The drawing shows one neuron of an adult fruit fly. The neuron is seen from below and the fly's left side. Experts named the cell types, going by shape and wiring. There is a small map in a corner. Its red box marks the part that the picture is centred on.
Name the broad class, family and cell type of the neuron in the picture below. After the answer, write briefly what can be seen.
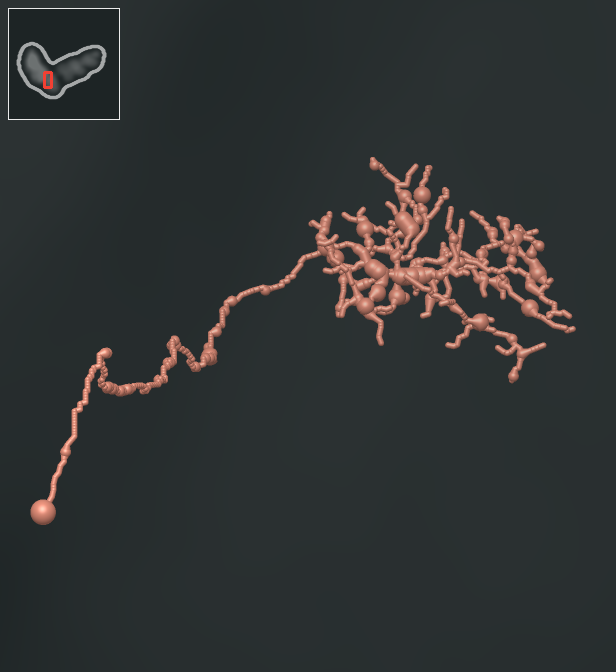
It is an optic-lobe intrinsic neuron. The family is Li. It is of cell type Li22. Its cell body lies at the lower left of the picture. Dozens of branch ends can be seen.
